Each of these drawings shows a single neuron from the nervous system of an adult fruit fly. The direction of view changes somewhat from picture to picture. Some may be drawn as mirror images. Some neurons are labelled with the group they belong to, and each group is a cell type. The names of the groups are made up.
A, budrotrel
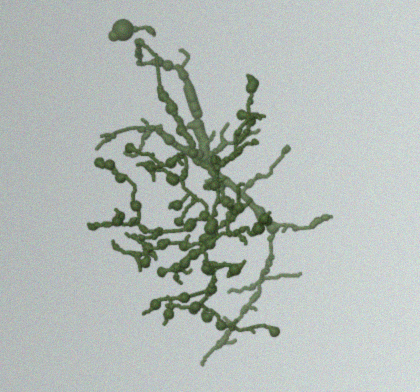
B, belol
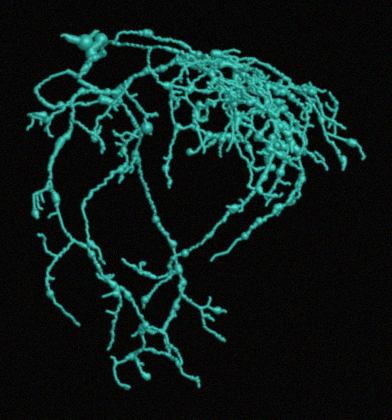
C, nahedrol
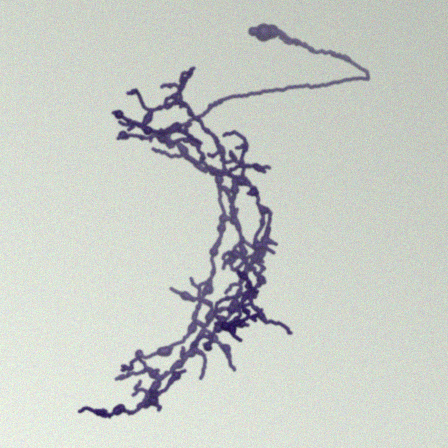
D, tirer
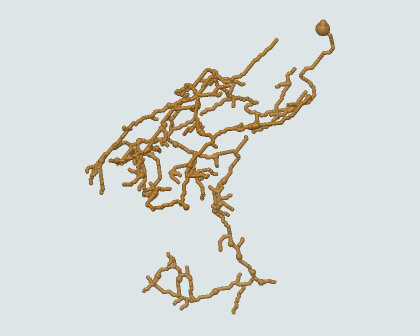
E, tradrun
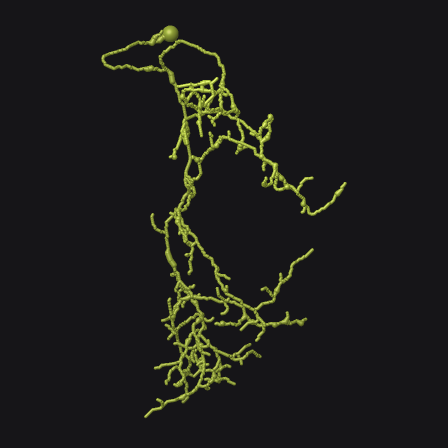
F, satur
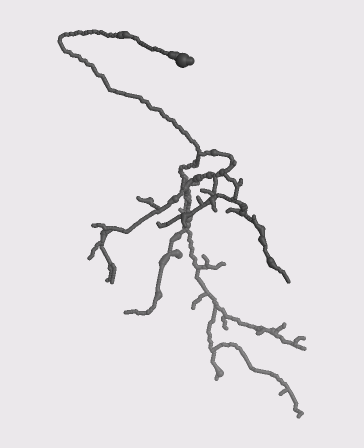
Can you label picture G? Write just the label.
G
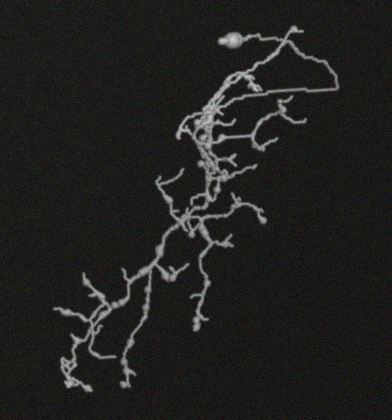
nahedrol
